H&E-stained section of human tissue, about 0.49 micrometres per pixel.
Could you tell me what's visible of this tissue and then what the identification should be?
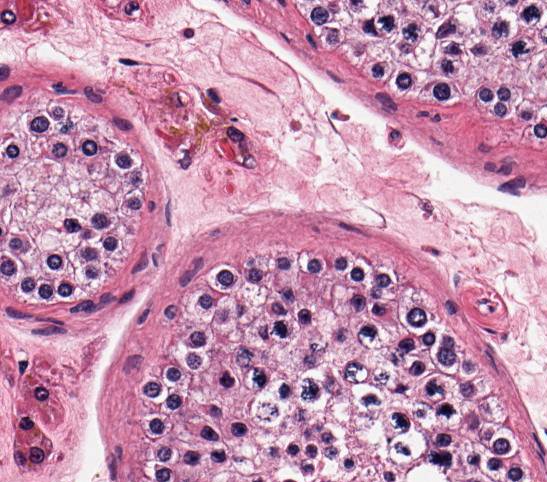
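Rounded tubules cut in cross-section: a large one fills the lower half; smaller ones lie upper left and upper right. Round cells pack them, their round dark-staining nuclei often ringed by a clear halo. A small cluster between tubules near top centre holds yellow-brown pigment granules. Testis.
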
